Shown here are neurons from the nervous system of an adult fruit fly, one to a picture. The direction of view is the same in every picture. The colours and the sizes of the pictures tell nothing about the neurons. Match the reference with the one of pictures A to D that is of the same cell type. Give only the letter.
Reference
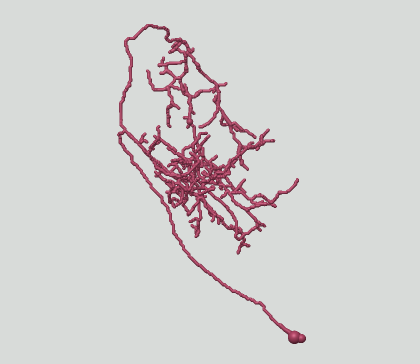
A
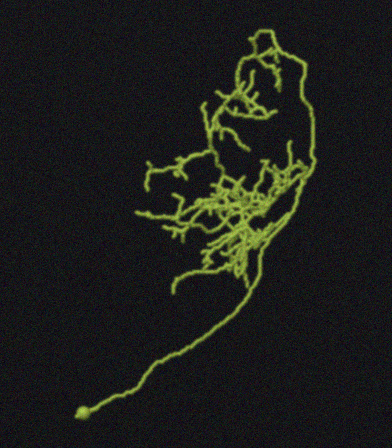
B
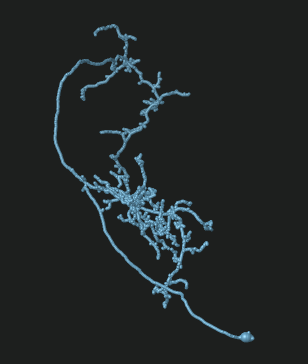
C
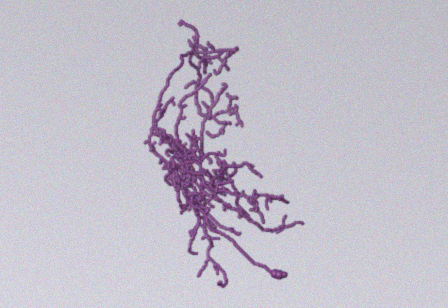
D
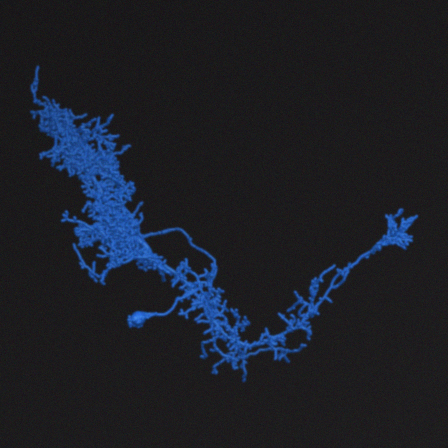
A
